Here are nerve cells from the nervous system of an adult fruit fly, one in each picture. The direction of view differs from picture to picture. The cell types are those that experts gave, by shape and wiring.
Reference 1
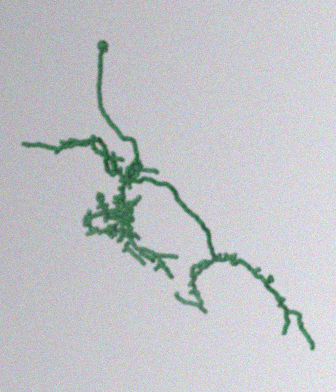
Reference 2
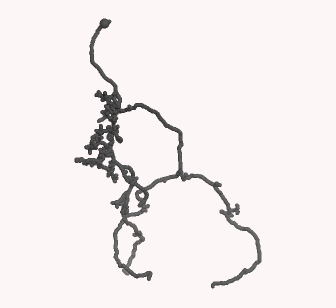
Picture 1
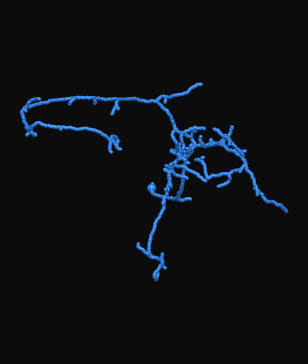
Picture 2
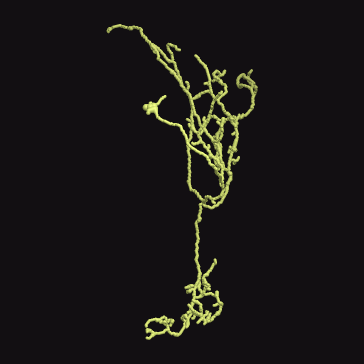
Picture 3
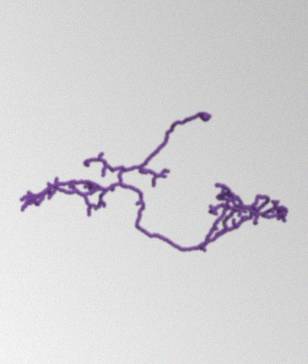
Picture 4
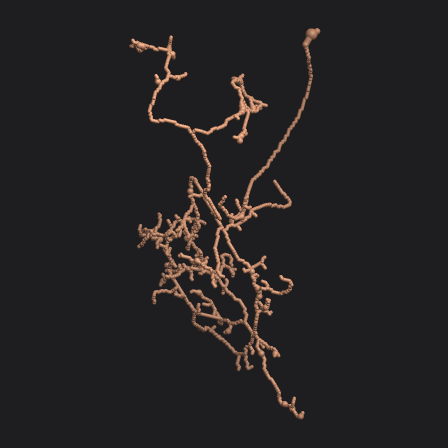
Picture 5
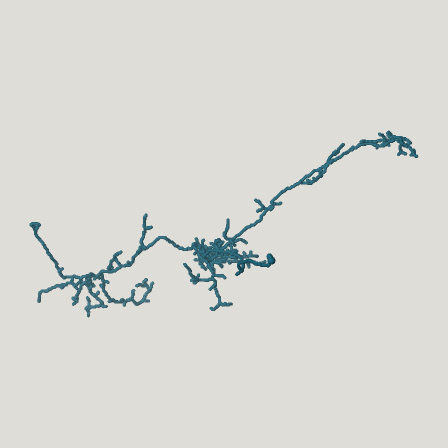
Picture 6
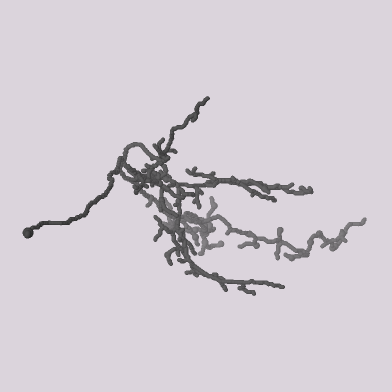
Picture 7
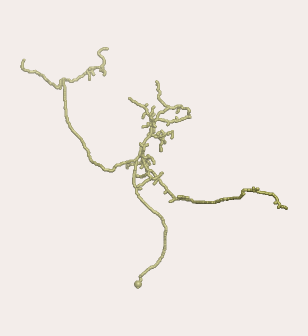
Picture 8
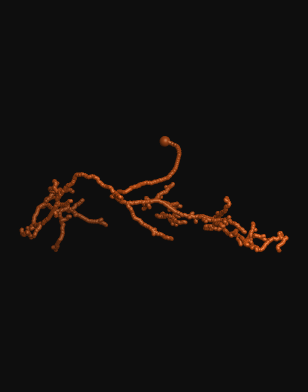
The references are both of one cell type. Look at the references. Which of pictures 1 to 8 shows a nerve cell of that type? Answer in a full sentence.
Picture 7 is of the same cell type.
